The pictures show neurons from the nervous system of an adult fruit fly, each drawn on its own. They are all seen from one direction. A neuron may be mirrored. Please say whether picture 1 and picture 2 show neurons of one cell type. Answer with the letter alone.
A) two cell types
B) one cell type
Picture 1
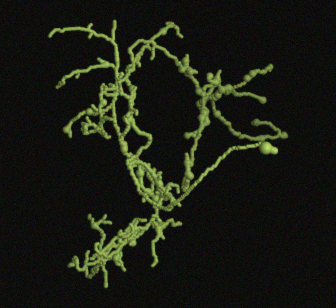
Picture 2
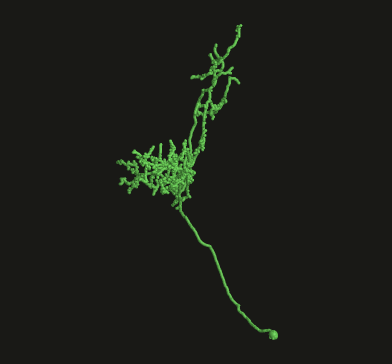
B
